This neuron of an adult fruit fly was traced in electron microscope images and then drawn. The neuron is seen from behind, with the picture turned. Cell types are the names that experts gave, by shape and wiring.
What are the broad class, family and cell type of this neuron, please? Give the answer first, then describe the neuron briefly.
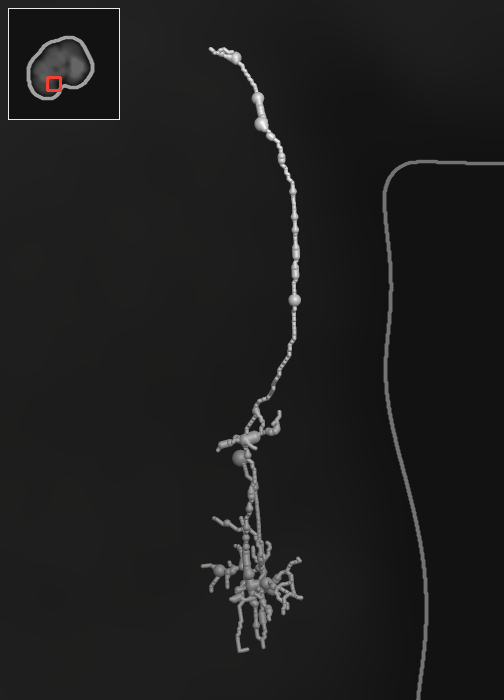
It is an optic-lobe intrinsic neuron. The family is Tm. Its cell type is Tm4. As drawn here it is more than twice as tall as it is wide.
